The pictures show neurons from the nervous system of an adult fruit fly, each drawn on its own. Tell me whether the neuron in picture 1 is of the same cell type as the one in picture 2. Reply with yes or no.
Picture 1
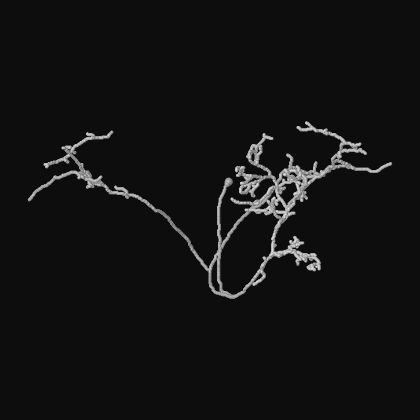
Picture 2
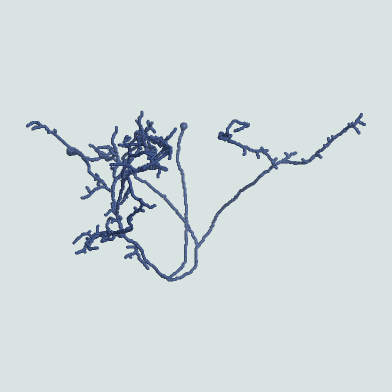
yes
